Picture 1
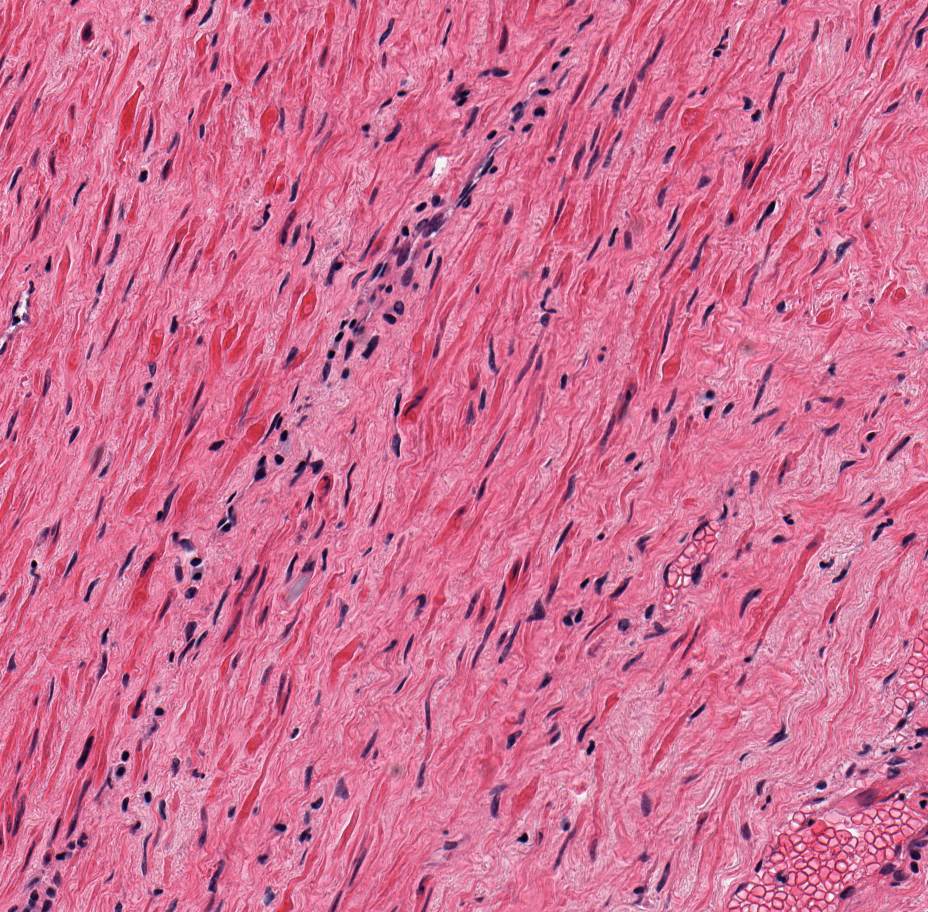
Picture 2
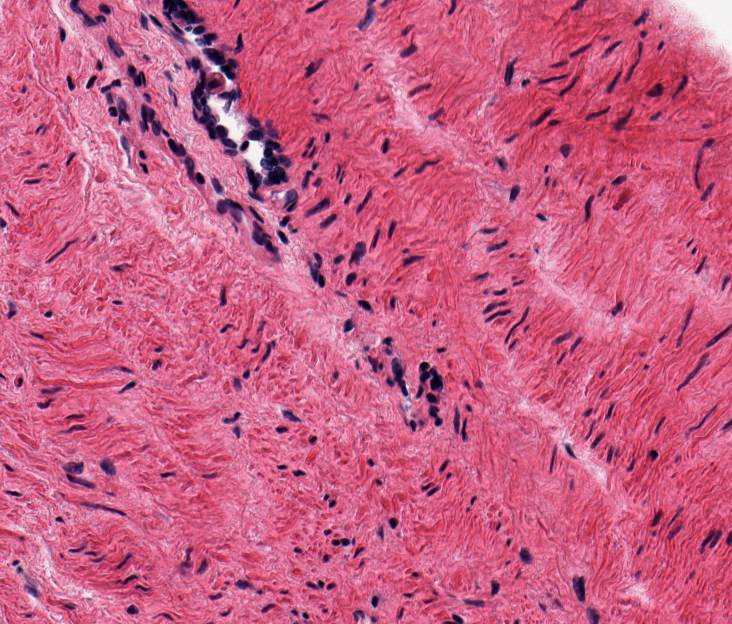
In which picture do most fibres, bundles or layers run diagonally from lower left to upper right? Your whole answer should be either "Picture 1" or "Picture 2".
Picture 1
